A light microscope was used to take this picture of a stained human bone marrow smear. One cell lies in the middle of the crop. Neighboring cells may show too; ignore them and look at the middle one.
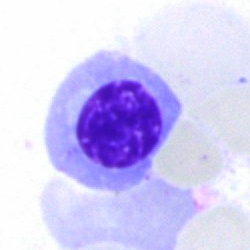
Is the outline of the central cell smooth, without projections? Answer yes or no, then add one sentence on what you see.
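Yes. The cell outline is smooth, without surface projections.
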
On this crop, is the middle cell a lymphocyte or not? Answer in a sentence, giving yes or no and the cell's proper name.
No, the cell in the middle is categorised as a normoblast, not a lymphocyte.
